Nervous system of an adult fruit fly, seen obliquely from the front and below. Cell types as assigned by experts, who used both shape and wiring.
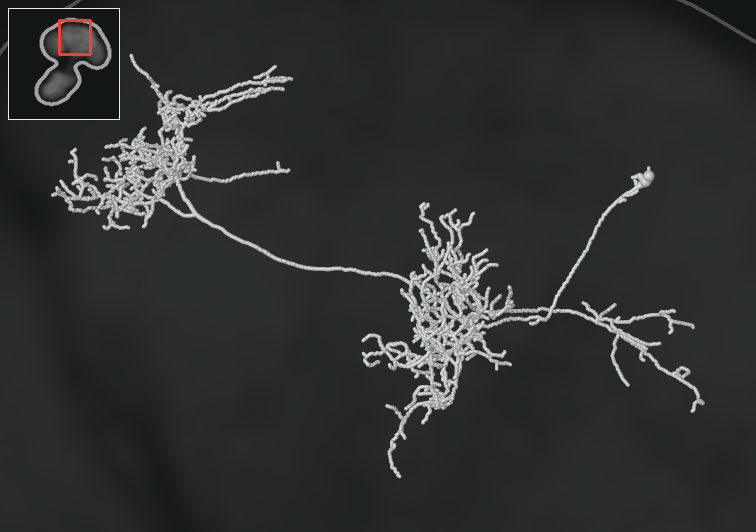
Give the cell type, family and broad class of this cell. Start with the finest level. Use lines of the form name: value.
cell type: M_smPN6t2
family: class ALPN
broad class: central-brain intrinsic neuron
